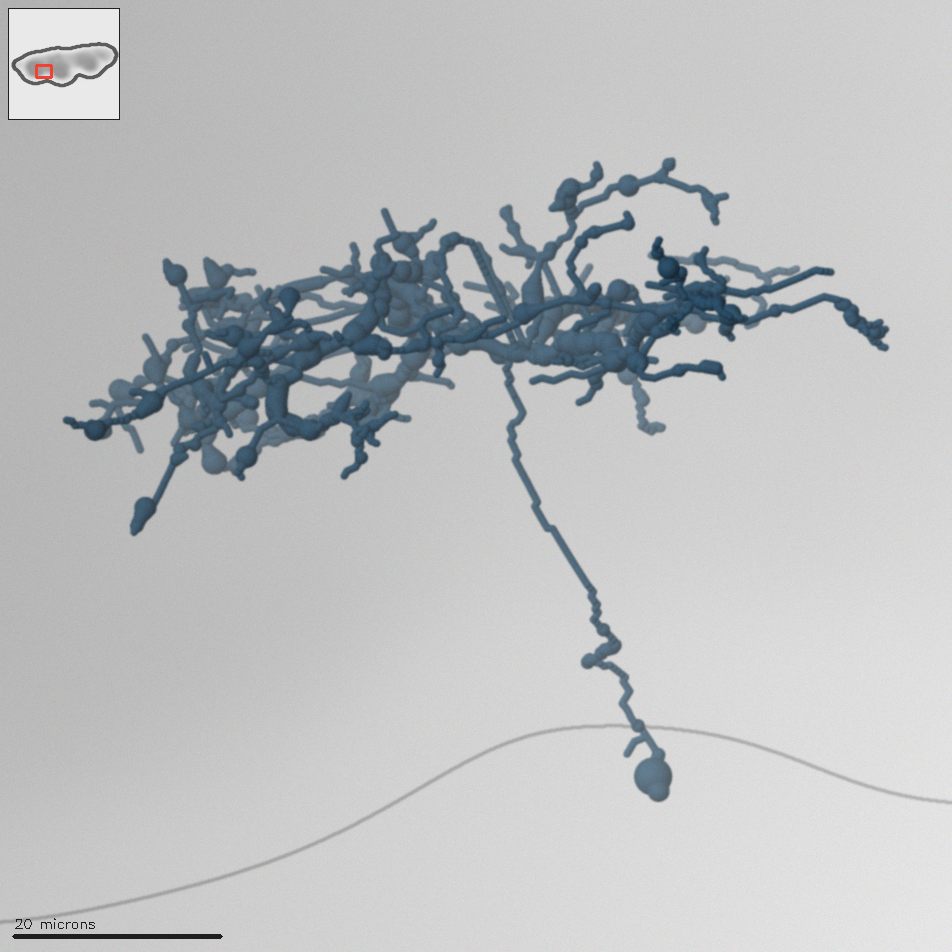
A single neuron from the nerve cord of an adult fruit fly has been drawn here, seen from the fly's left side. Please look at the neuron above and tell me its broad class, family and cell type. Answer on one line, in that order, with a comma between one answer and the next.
nerve-cord intrinsic neuron, hemilineage 00A, IN00A061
